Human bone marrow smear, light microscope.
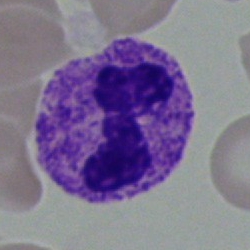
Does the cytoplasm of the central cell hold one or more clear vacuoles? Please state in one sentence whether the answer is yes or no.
No, no vacuoles can be seen in the cytoplasm of this cell.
